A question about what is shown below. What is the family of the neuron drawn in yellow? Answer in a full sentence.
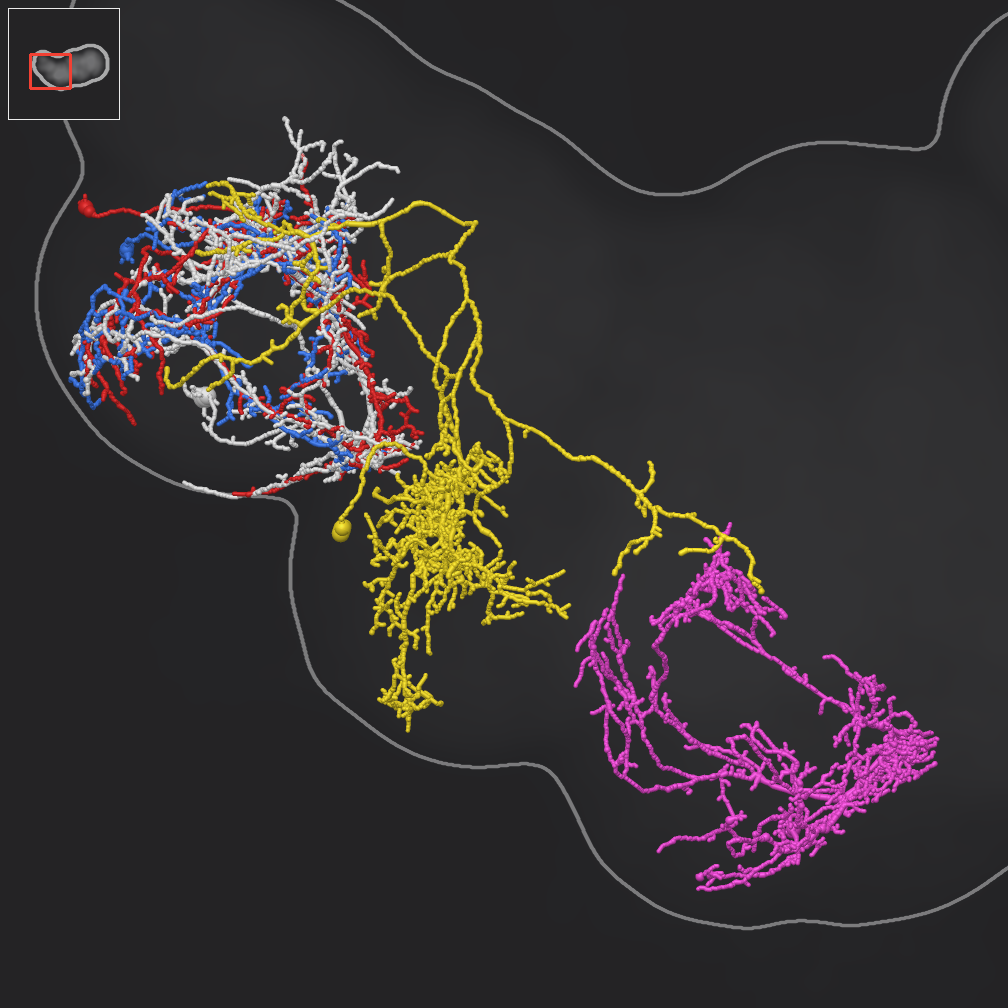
The family is hemilineage 19A.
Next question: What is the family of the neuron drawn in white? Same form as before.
The family is hemilineage 04B.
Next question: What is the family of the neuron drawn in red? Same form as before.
The family is hemilineage 03A.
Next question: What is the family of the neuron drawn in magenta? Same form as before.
The family is hemilineage 04B.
